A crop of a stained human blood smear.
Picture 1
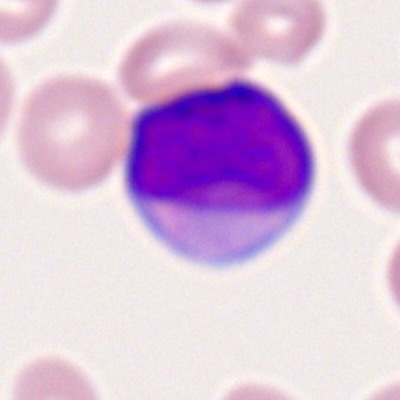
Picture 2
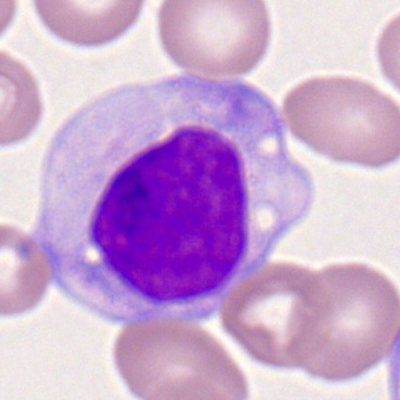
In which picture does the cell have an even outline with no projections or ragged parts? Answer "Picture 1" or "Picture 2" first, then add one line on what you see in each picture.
Picture 1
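In picture 1: The cell outline is smooth and roughly round.
In picture 2: A small rounded bulge projects from the right edge of the cell.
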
